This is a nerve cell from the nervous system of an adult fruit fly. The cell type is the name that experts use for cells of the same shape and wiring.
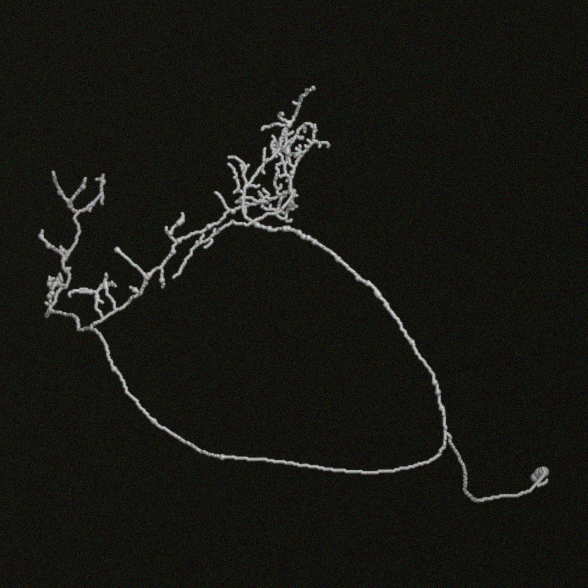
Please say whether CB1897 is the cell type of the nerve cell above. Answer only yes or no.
yes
